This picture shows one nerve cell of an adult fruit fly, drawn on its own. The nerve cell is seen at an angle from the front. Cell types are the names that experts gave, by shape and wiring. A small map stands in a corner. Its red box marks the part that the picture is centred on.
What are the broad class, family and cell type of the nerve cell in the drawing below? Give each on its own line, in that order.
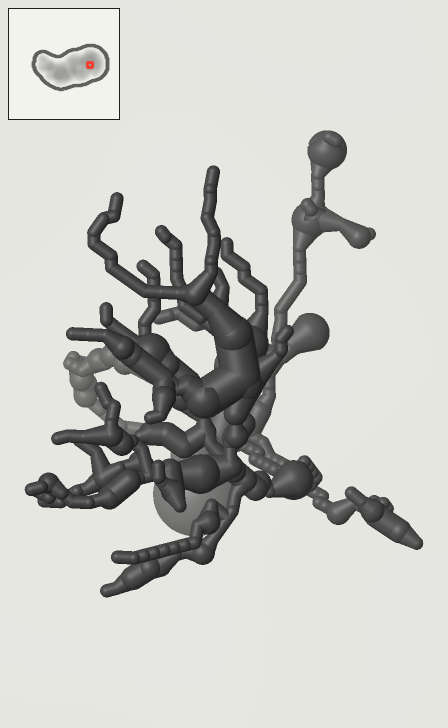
optic-lobe intrinsic neuron
T
T5b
